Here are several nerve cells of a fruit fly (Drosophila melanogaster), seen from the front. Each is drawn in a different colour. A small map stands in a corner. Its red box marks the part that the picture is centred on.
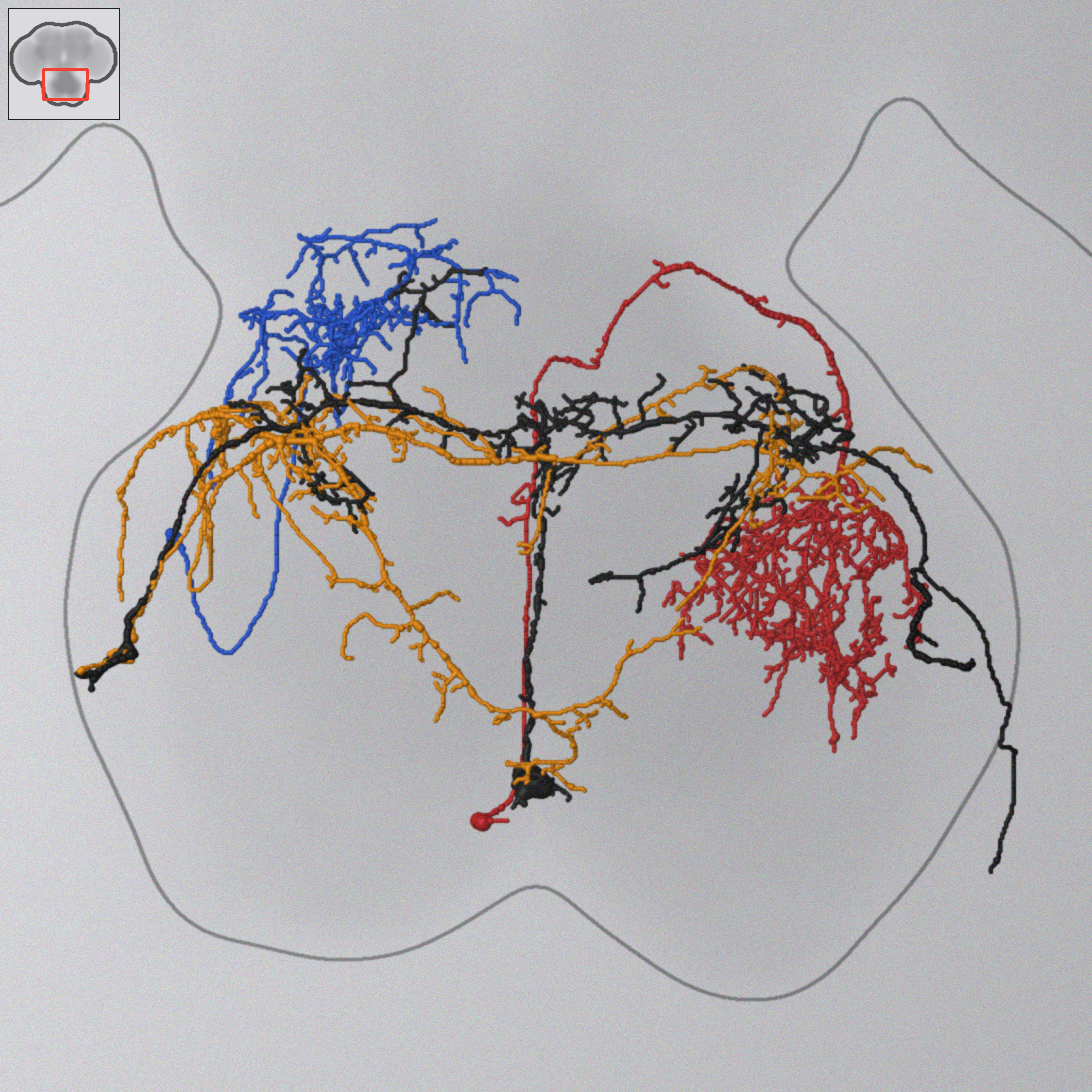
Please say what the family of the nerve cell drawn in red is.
hemilineage 02A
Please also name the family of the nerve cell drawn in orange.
hemilineage 21X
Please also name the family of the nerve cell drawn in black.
hemilineage 00B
